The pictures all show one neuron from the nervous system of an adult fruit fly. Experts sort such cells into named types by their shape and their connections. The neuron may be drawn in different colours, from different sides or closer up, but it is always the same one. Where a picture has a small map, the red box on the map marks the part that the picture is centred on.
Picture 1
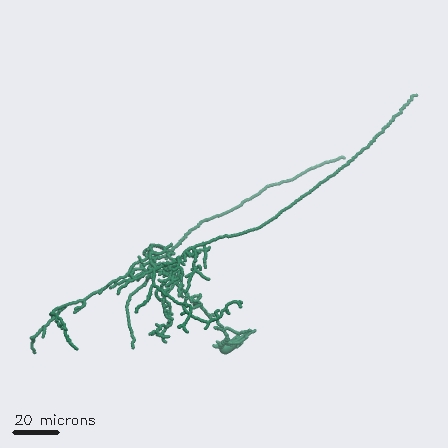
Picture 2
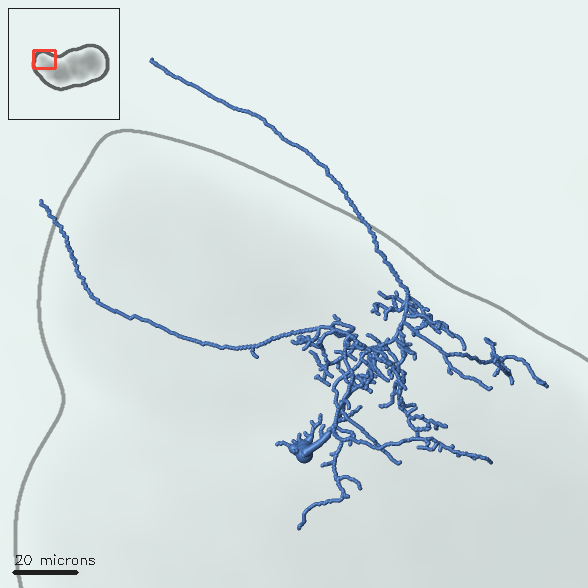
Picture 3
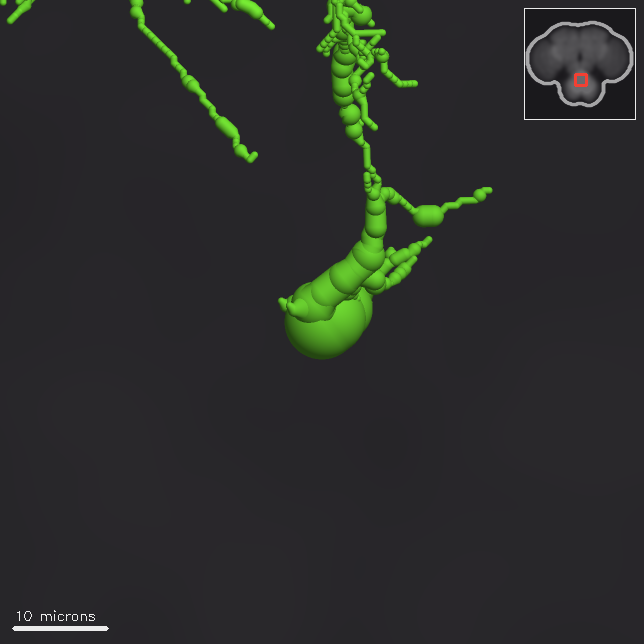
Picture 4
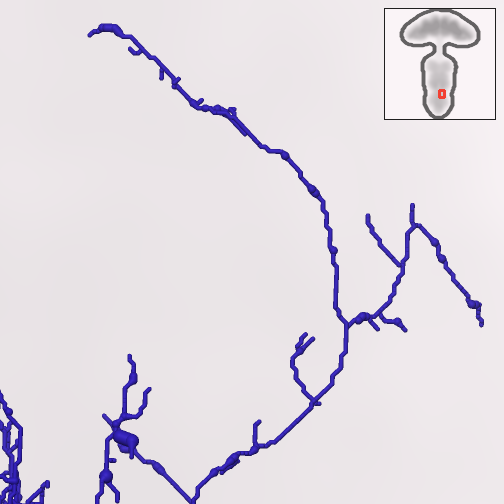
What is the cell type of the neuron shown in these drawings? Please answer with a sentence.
The cell type is EN00B026.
